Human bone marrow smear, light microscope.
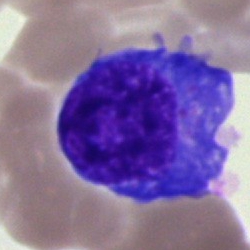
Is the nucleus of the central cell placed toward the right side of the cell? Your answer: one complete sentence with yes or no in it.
No, most of the cytoplasm lies to the right of the nucleus.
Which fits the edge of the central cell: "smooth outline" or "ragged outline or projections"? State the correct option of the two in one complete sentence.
Projections, blebs or tags, or a frayed edge, mark the outline of the cell.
